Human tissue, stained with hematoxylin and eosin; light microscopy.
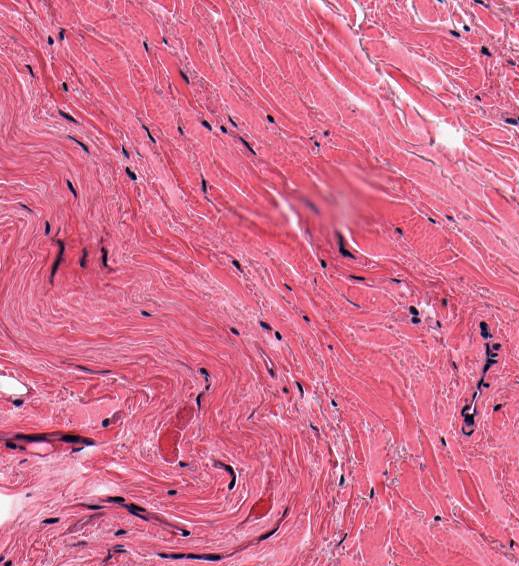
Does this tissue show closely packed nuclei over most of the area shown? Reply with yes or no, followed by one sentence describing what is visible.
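No. The nuclei are sparse, dark blue and mostly elongated.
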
